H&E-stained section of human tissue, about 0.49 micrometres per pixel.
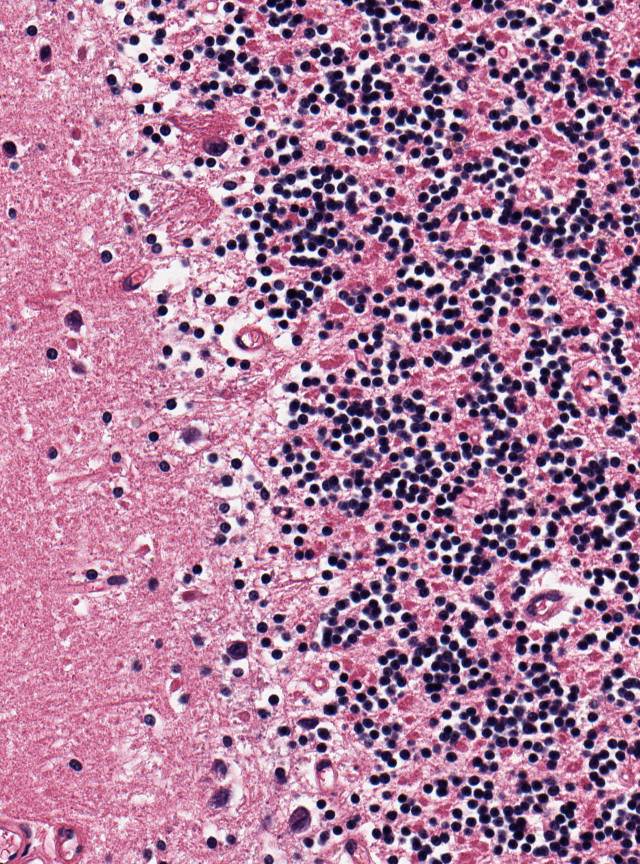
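Cerebellum. Left third: a pale pink, finely fibrillar zone with only sparse, scattered small nuclei. Right two-thirds: a densely nucleated zone packed with small, round, uniformly dark-staining nuclei with very little visible cytoplasm. Along the border, a few cells larger than their neighbours have more pink cytoplasm.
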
